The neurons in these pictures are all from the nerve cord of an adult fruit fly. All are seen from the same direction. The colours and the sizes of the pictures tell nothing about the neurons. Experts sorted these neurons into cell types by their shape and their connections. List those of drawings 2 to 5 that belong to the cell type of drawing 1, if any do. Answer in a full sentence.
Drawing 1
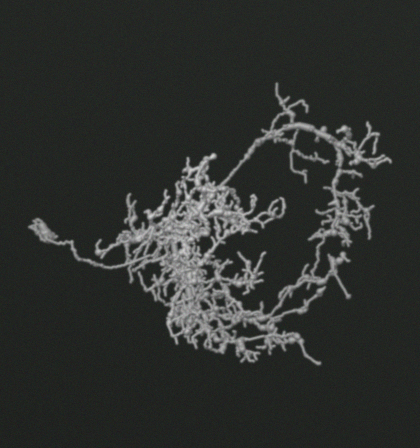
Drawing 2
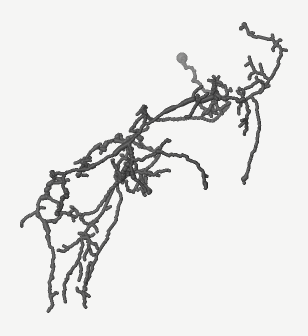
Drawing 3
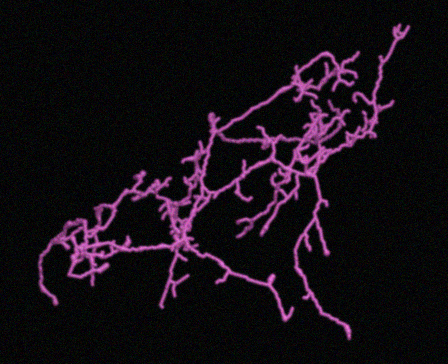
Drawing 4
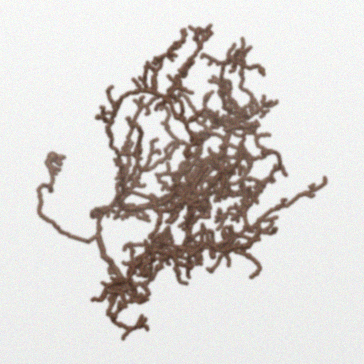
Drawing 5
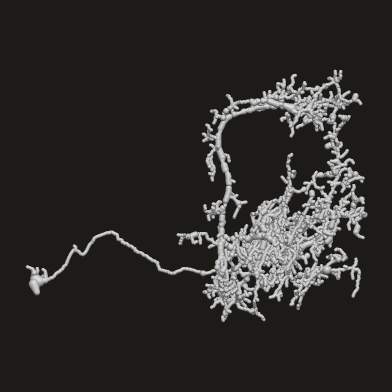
Drawing 4 and drawing 5 are of the same cell type.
